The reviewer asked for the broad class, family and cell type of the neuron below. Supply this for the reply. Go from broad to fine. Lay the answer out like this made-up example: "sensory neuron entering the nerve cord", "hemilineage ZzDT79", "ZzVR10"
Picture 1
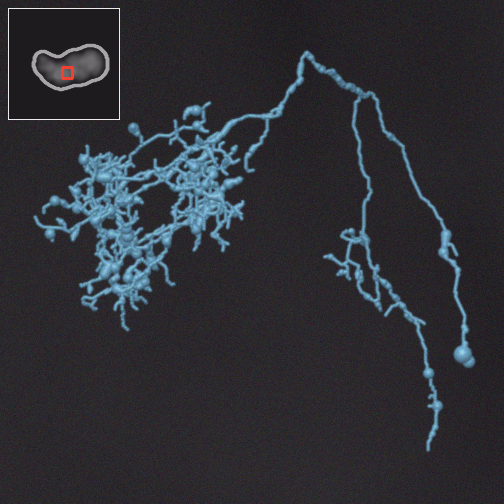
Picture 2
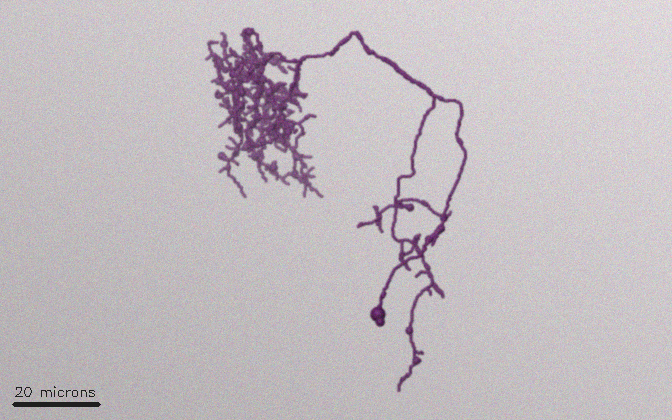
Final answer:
"optic-lobe intrinsic neuron", "Li", "Li23"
